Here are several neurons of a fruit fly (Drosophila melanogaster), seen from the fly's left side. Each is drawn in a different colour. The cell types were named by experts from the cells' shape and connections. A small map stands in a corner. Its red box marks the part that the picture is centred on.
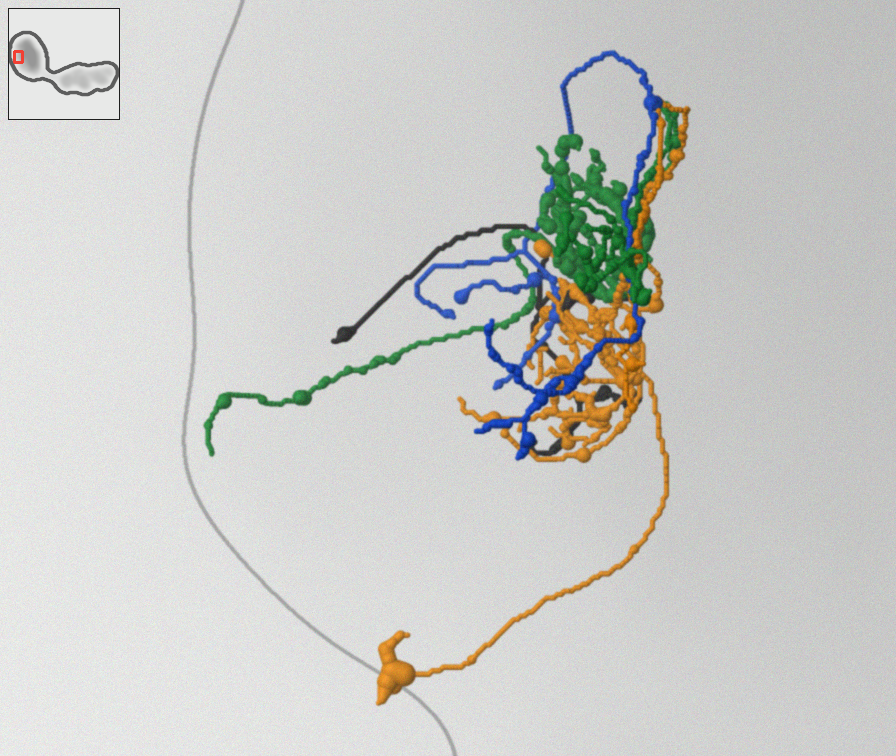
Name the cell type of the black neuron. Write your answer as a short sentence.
The cell type is ORN_VL2p.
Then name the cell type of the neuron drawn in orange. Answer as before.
The cell type is v2LN47.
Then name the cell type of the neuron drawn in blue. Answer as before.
The cell type is ORN_VL2a.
